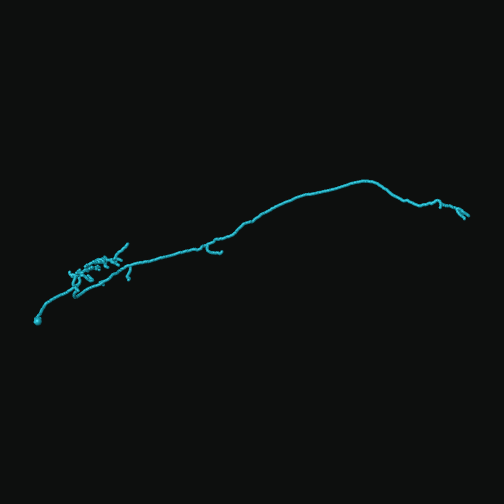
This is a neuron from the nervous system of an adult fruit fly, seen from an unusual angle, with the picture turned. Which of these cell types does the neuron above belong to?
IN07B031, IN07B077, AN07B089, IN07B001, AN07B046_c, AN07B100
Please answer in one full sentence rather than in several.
What this neuron is, by cell type, is AN07B089.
